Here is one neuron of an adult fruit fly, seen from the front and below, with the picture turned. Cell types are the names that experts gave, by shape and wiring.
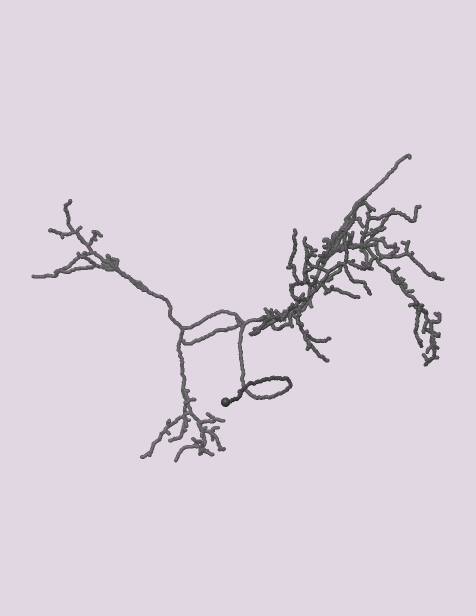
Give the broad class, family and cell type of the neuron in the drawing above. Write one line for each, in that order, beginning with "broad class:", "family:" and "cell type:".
broad class: central-brain intrinsic neuron
family: hemilineage PSa1
cell type: CL122_b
